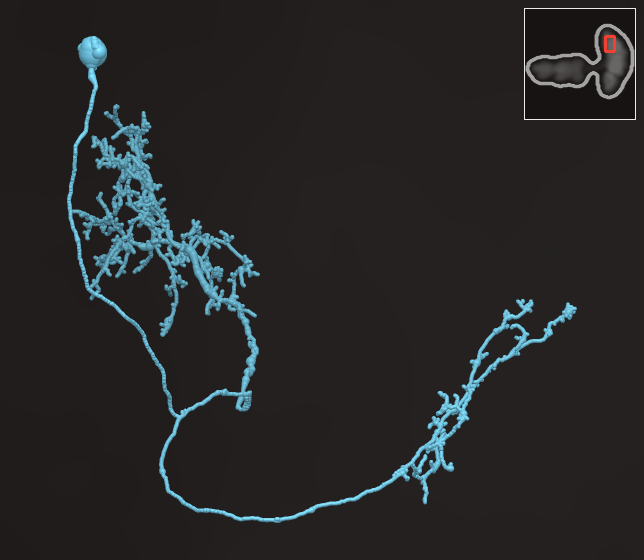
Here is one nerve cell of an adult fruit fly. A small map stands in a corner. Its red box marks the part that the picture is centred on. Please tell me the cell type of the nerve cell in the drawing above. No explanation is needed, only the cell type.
LC21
